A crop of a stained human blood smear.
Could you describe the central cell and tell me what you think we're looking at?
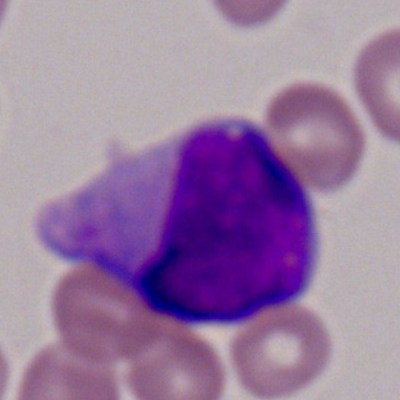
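A single large unlobed nucleus occupies the right part of the cell. Rather than a thin rim, the cytoplasm forms a broad area on one side of the nucleus; it is pale blue-lavender and lacks coarse granules. The cell is a myeloblast.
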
